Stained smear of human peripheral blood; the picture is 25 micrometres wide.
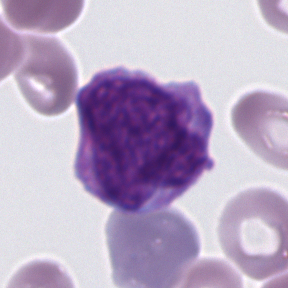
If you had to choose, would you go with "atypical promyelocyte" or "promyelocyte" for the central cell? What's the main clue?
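Atypical promyelocyte. Outline irregular, with small bumps along the right edge. Nucleus fills most of the cell; no distinct nucleolus visible. Cytoplasm scant, a thin rim around the nucleus.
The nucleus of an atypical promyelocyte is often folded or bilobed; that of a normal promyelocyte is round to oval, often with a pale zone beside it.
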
